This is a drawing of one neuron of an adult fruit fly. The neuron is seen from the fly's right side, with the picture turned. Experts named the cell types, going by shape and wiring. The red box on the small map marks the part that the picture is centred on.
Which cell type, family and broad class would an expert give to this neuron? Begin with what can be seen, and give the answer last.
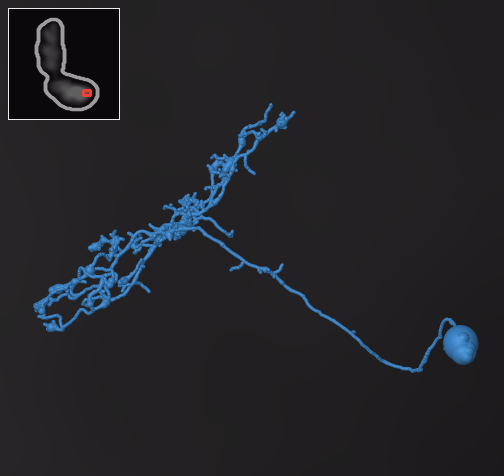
Dozens of branch ends can be seen. In this view it is wider than it is tall. It is of cell type Cm1. Its family is Cm. Its broad class is optic-lobe intrinsic neuron.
